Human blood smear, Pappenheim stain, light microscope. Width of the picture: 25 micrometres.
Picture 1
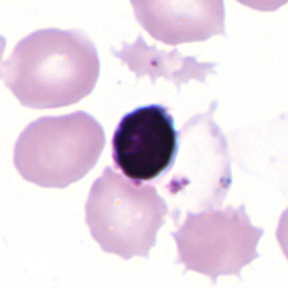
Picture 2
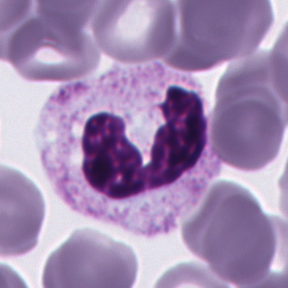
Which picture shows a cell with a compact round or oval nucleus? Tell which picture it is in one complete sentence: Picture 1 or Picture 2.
In picture 1, the nucleus of the cell is one compact round or oval mass.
